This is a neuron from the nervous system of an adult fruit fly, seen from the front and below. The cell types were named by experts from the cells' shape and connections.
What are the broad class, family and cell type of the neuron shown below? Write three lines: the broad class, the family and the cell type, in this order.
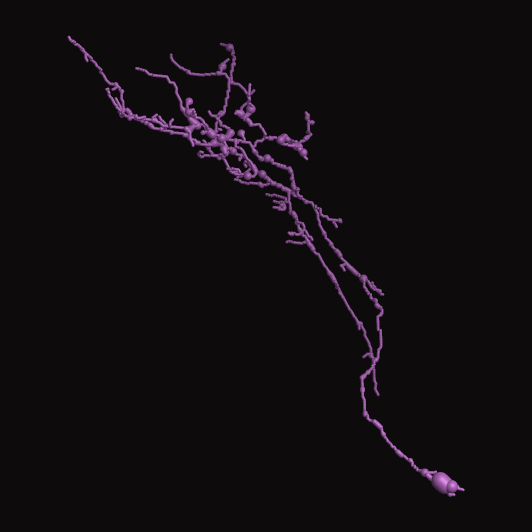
central-brain intrinsic neuron
hemilineage LB3
CB2944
